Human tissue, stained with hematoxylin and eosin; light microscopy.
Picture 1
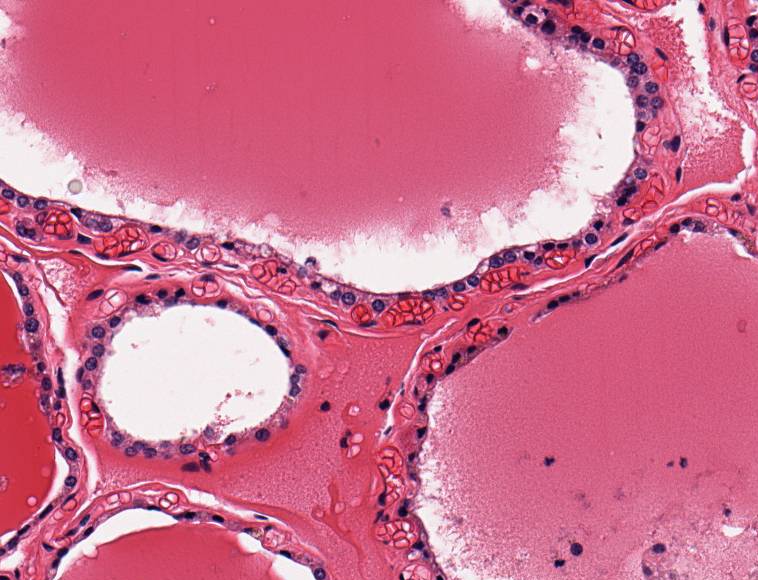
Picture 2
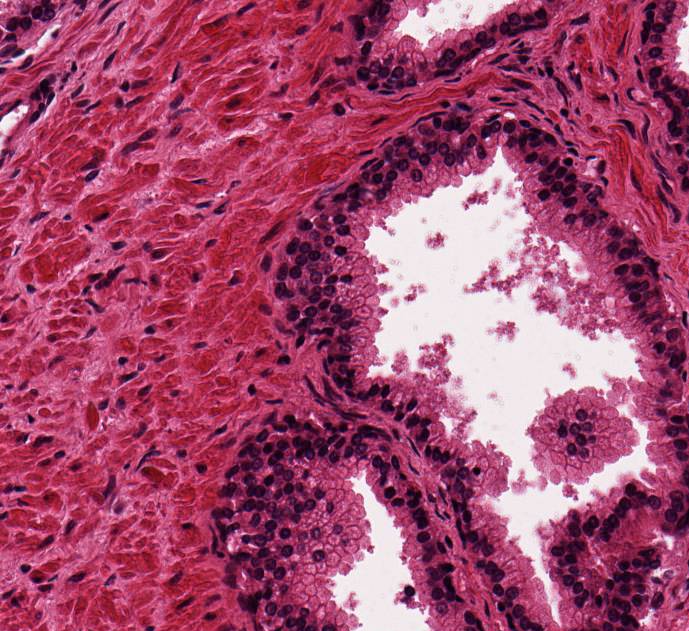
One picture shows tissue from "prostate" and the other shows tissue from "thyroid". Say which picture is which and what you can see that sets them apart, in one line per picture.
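Site of picture 1: thyroid. Each follicle is lined by a single layer of flattened to low cuboidal cells.
Site of picture 2: prostate. A thin row of flattened, elongated nuclei lies beneath the columnar epithelium along the gland borders.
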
